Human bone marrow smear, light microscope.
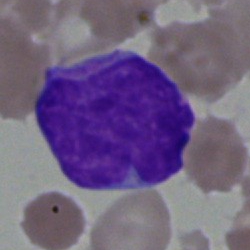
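Blast, the central cell in this stained human bone marrow smear: its nucleus fills almost the whole cell and has a small notch at the lower edge. Around the blast there's only a very thin rim of cytoplasm, pale blue, and you'll see it best at that lower notch.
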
